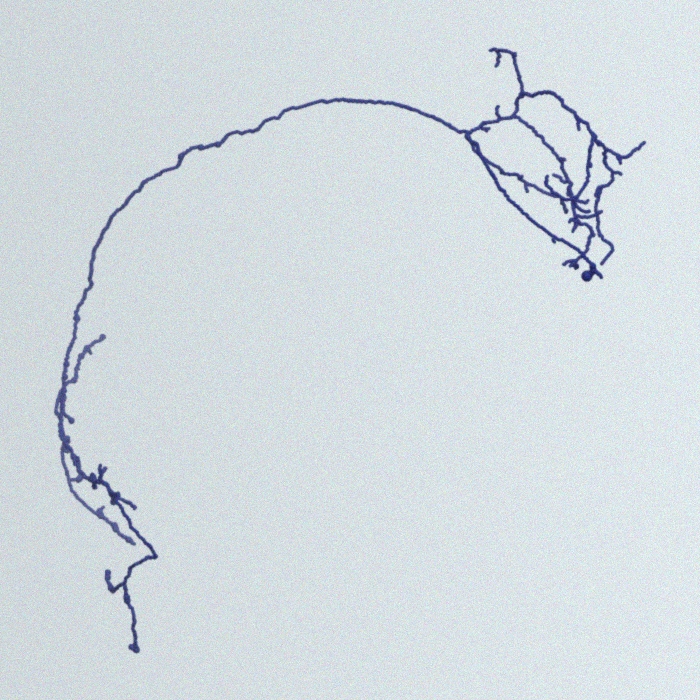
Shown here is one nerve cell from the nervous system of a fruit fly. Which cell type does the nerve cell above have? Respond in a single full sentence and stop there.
The nerve cell has CB3383 as its cell type.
